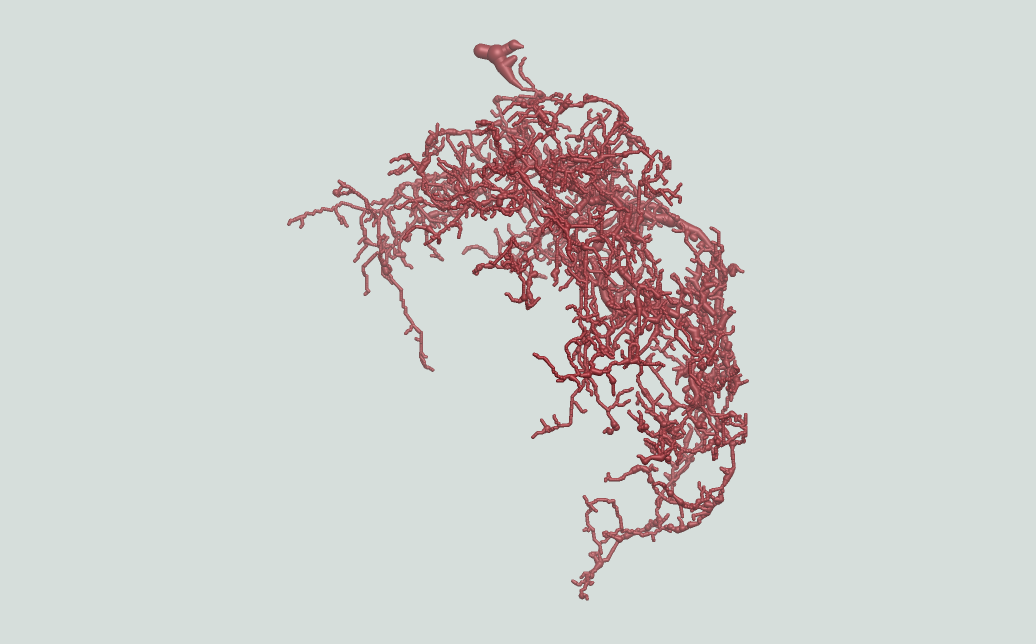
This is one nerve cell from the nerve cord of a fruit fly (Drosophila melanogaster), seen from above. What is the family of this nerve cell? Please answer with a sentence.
The family is hemilineage 13A.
